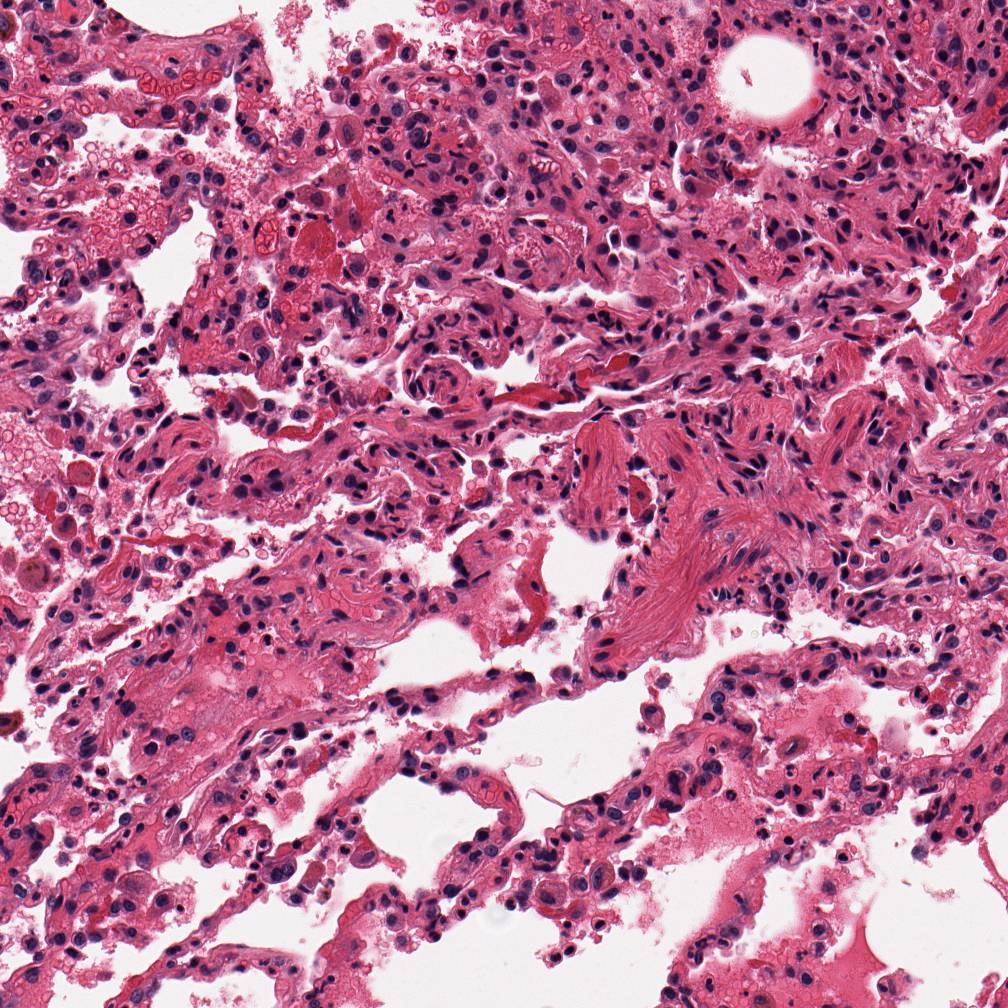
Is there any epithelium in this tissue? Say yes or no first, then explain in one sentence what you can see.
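Yes. Many of the open spaces in the lower half are lined by plump cuboidal cells with dark round nuclei.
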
